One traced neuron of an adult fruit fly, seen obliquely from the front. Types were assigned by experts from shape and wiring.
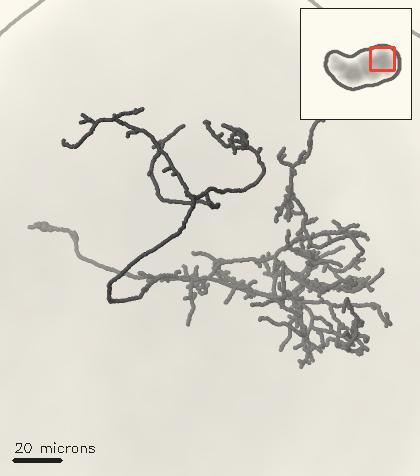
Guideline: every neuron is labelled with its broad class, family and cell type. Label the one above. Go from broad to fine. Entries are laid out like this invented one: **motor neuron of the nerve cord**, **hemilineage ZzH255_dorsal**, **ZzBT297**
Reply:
**central-brain intrinsic neuron**, **hemilineage VLPl&p1_posterior**, **AVLP496**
